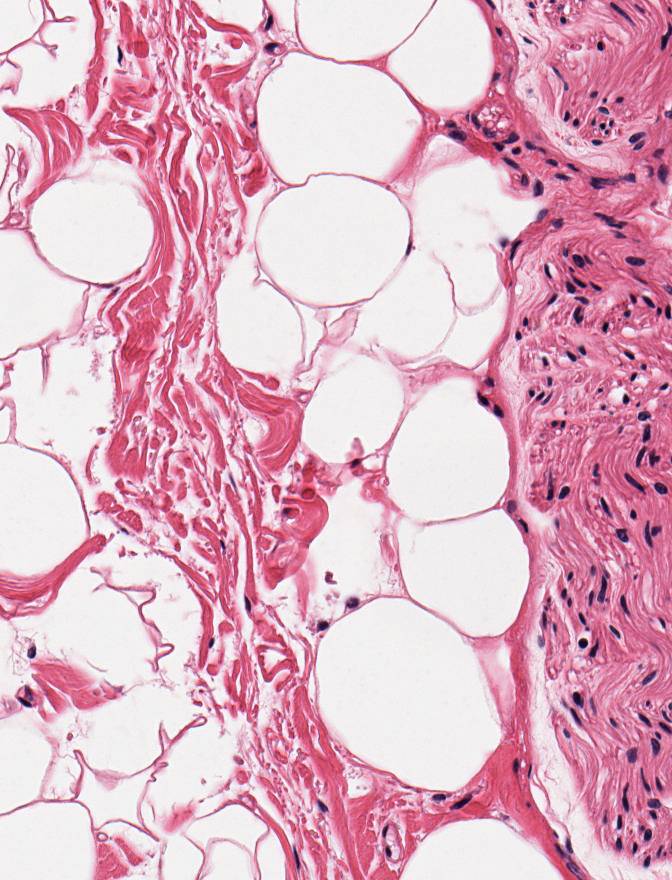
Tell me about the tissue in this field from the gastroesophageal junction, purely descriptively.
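Fat cells occupy the left and central parts of the field, with a band of denser cellular tissue along the right edge. Adipocytes appear as large, empty, rounded spaces bounded by thin pink membranes. The few visible adipocyte nuclei are flattened against the cell margins. In the right-hand band, pink fibres follow a wavy course.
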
